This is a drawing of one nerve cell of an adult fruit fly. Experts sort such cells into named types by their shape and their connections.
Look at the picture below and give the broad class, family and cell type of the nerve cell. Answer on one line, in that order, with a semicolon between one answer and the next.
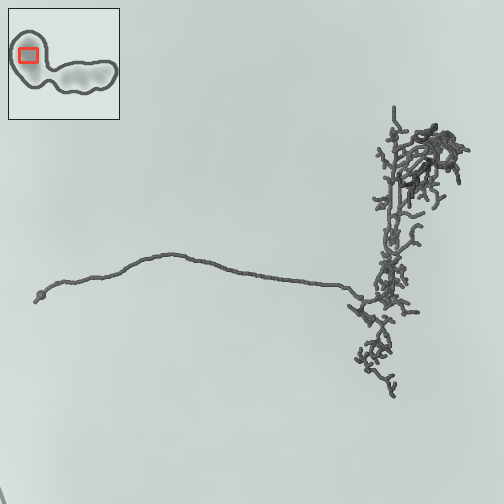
central-brain intrinsic neuron; hemilineage WEDa2; PLP025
